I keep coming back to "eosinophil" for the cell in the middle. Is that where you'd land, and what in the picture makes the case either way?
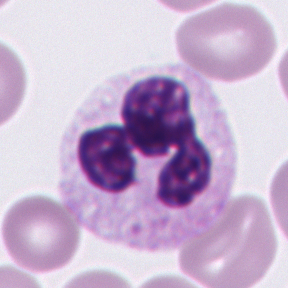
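This cell has a round, smooth outline and a nucleus divided into three lobes, with dark purple, coarsely clumped chromatin and no visible nucleoli. The cytoplasm is abundant and pale pinkish-lilac, holding fine, faint lilac granules.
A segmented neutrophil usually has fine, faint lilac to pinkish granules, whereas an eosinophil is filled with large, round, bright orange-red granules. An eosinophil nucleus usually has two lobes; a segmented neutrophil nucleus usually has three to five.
The fine, faint granules and the three nuclear lobes therefore speak for segmented neutrophil and against eosinophil.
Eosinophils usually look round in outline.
So the round outline here does not weigh against eosinophil. The name eosinophil does not fit: this is a segmented neutrophil.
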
